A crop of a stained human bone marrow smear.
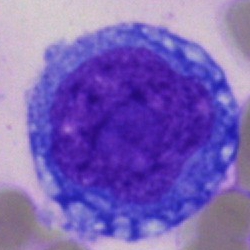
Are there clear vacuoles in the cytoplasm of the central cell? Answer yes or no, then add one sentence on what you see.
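Yes. The cytoplasm holds many small clear vacuoles.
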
